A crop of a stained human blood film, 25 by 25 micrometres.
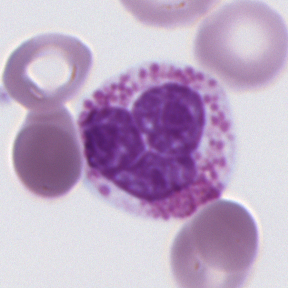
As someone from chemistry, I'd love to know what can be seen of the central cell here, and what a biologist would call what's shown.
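Many round reddish-purple granules are held in the cytoplasm, which is very pale between them. The granules lie mainly in the cytoplasm and leave the nucleus clearly visible. Its chromatin is dark purple and dense. The cell is an eosinophil.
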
